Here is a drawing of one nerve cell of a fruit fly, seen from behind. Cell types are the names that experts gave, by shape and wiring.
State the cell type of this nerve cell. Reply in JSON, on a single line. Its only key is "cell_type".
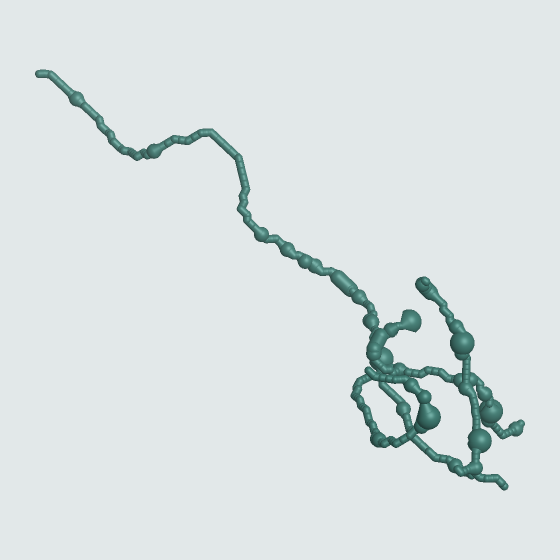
{"cell_type": "ORN_VL1"}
